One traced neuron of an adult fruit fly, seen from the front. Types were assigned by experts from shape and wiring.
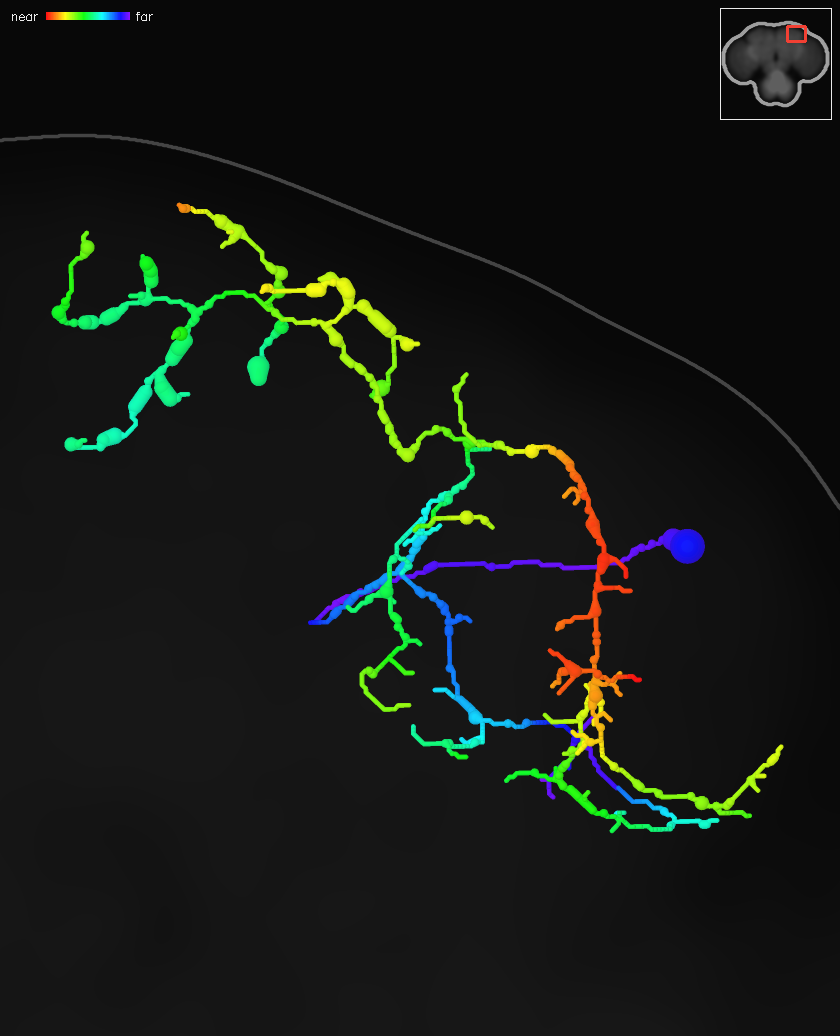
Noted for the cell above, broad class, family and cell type: central-brain intrinsic neuron; hemilineage LHp2; CB0972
